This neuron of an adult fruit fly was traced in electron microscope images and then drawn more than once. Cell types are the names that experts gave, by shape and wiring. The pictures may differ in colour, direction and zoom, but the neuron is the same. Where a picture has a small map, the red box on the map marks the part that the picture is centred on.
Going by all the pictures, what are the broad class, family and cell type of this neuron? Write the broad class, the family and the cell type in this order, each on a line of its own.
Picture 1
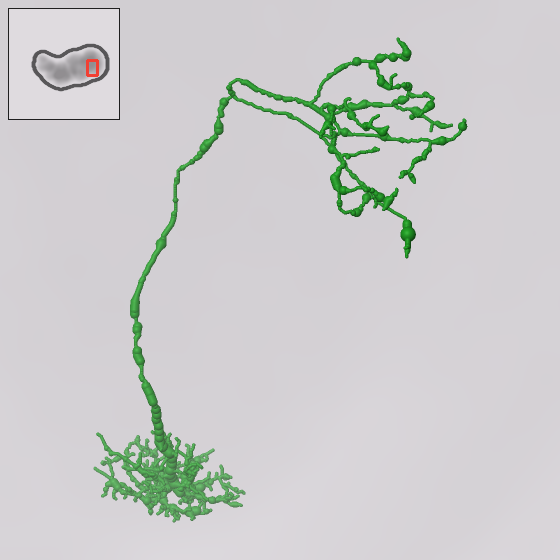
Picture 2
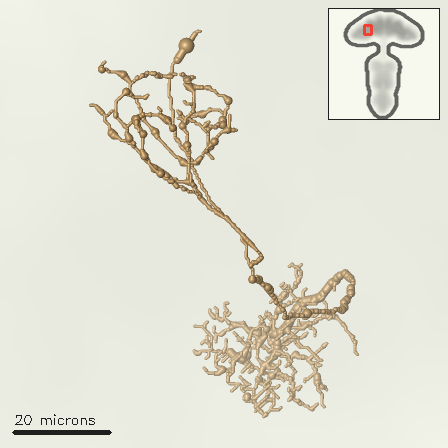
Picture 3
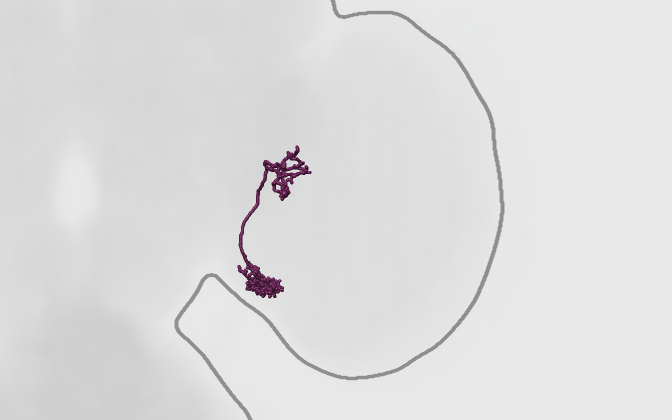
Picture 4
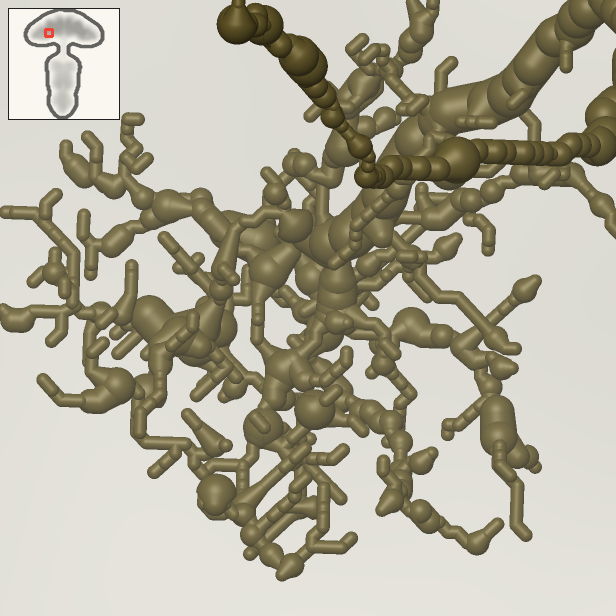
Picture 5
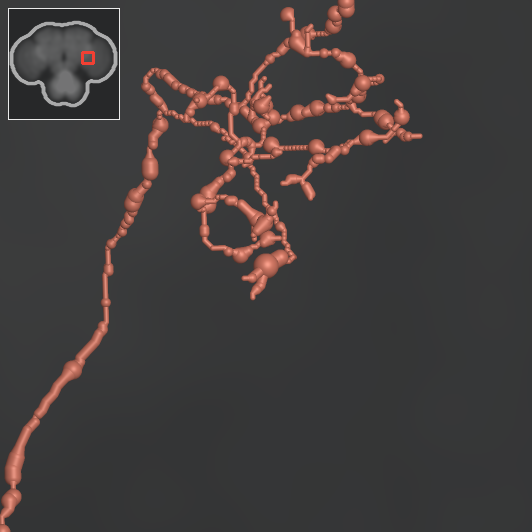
visual projection neuron
hemilineage VPNv1
LC17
